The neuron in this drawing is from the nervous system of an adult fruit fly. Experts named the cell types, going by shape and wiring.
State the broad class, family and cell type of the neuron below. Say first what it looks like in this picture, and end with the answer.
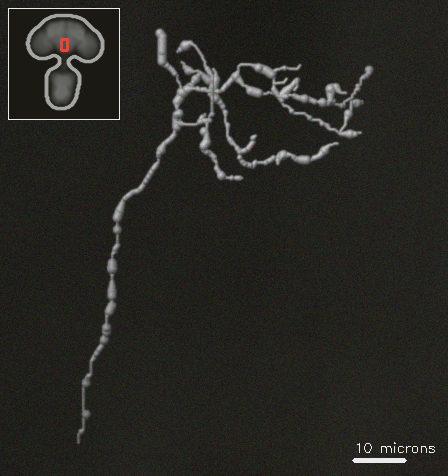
By the scale bar it is about 80 microns tall in this view. In this view it is taller than it is wide. Its broad class is sensory neuron entering the brain. Its family is called class gustatory. The cell type is LB1c.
